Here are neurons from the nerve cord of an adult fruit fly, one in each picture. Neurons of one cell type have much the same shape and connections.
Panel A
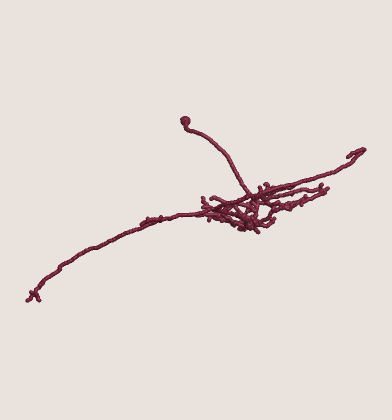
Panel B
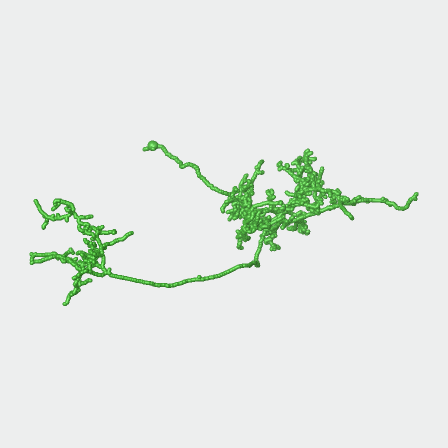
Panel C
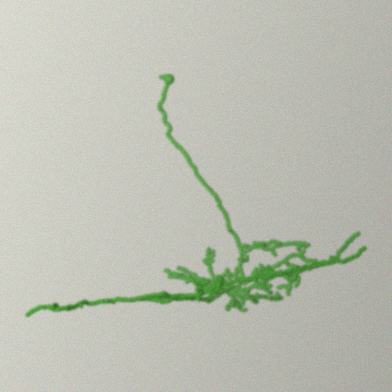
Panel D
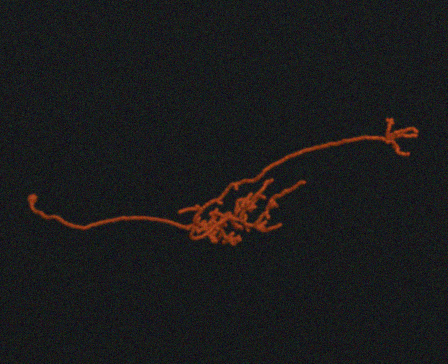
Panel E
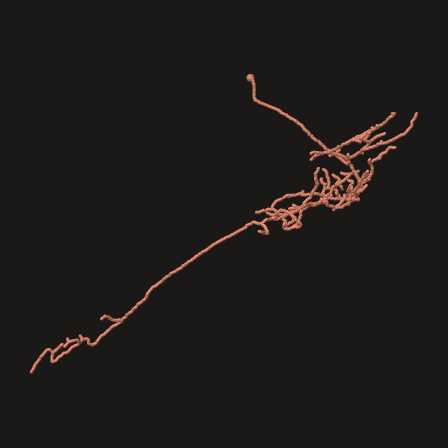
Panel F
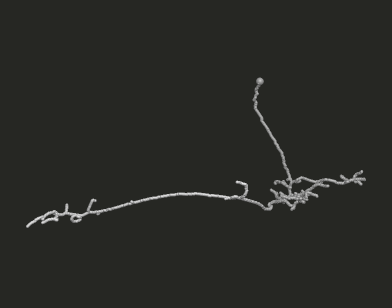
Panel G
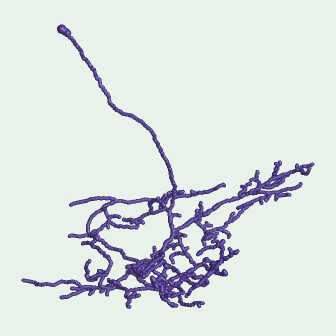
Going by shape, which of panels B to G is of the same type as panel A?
Panel C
